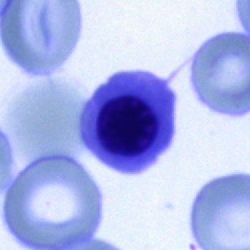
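Erythroblast: the cell in the middle of this stained human bone marrow smear. Its nucleus, I notice, sits near the centre of the cell. The chromatin is dense and very dark purple throughout. I look for nucleoli in the nucleus and find none, and no granules show in the cytoplasm.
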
